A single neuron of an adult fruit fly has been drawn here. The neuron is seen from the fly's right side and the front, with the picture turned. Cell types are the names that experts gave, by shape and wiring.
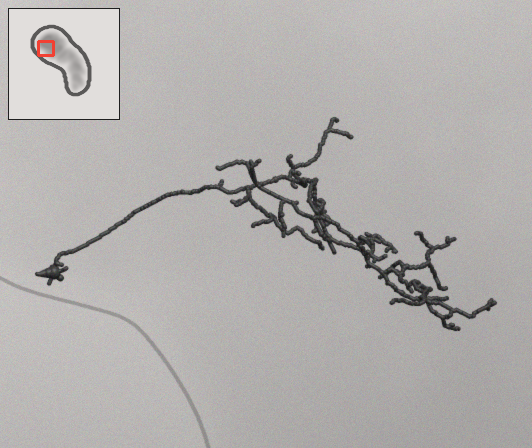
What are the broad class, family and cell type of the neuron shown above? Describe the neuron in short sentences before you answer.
The cell body can be seen on the left of the picture. The picture shows dozens of branch ends. It is a central-brain intrinsic neuron. Its family is hemilineage CLp1. It is of cell type CL173.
